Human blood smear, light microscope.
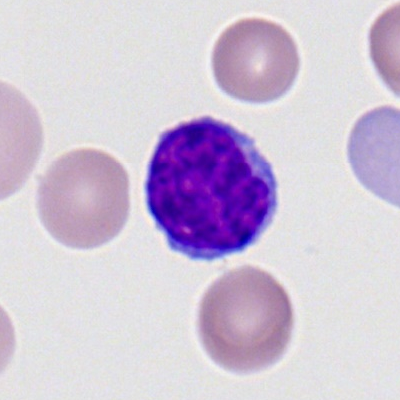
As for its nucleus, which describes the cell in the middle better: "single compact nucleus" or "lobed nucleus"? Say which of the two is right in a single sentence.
There is one compact round, oval or kidney-shaped nucleus in this cell.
